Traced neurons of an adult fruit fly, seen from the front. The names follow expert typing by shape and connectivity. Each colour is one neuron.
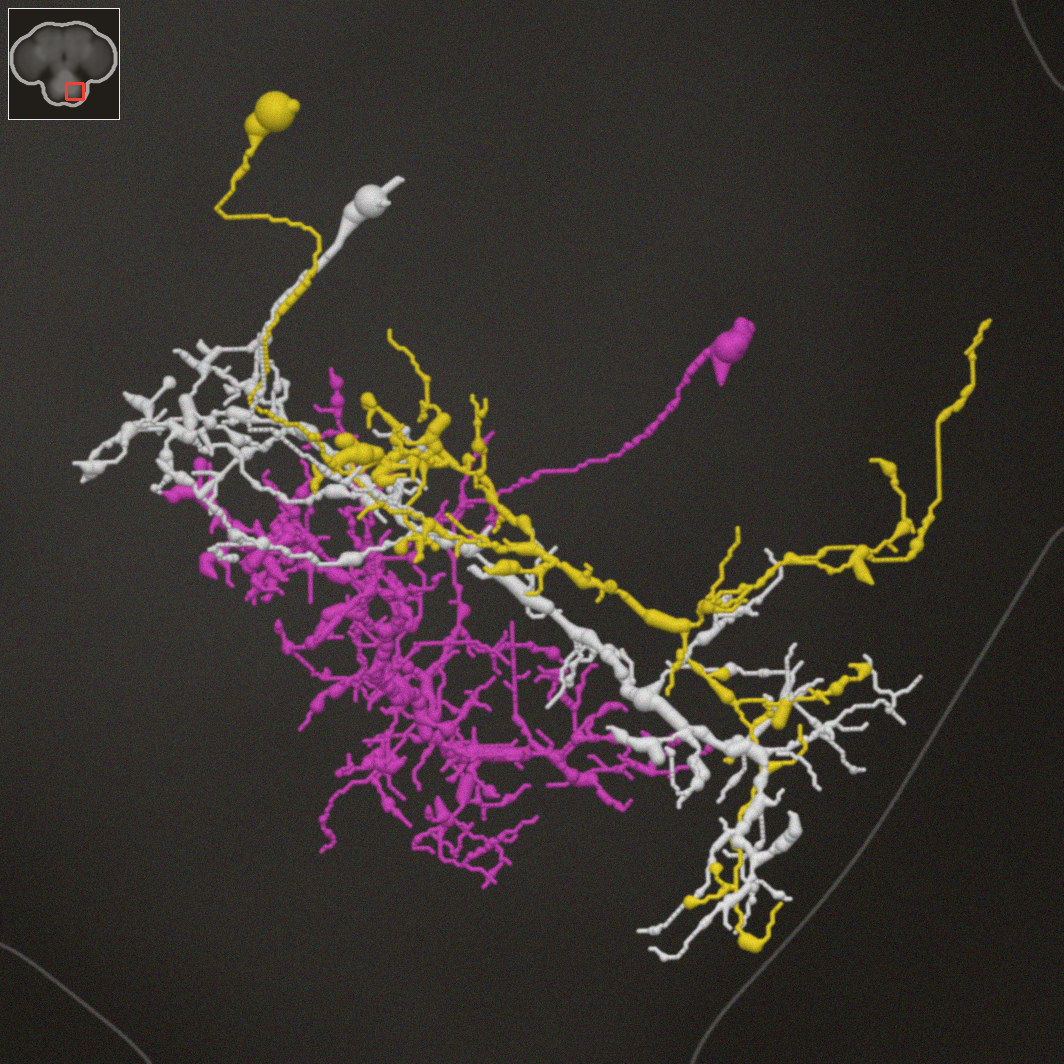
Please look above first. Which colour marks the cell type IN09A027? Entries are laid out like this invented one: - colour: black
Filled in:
- colour: magenta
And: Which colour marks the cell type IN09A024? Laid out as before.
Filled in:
- colour: white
